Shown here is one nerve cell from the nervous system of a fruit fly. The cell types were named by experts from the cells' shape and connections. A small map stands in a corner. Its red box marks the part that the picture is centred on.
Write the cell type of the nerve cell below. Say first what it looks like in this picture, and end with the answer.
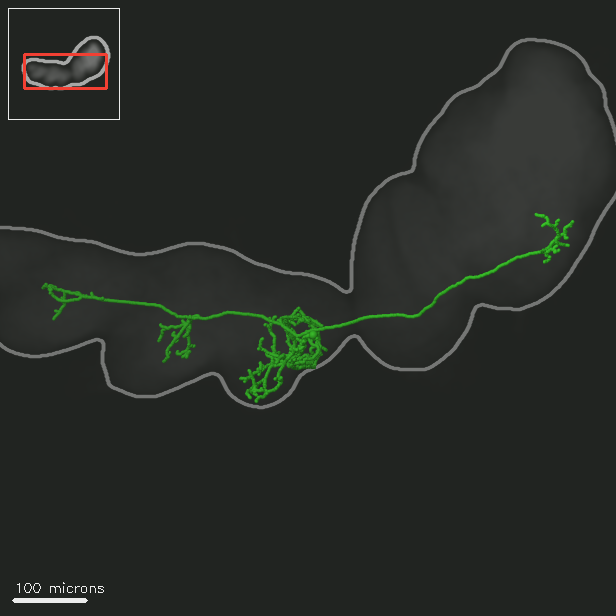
The cell body is in the middle of the picture. From left to right in the picture it spans about 750 microns. This is an ascending neuron. The cell type is AN09B006.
